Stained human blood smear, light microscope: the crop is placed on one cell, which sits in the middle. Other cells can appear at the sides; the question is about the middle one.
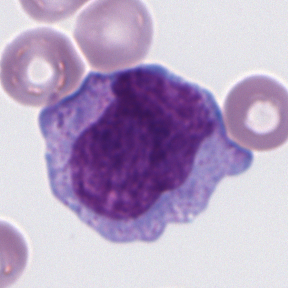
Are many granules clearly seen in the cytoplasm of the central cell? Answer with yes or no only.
Yes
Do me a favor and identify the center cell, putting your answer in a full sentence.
To answer, the cell in the center of the crop is an atypical promyelocyte.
